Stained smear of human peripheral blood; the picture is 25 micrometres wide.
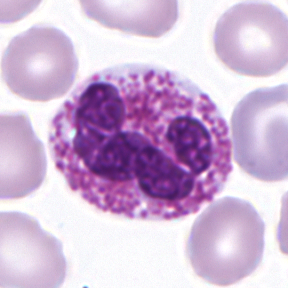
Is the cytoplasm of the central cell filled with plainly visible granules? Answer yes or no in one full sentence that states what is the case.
Yes, this cell's cytoplasm carries many visible granules.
